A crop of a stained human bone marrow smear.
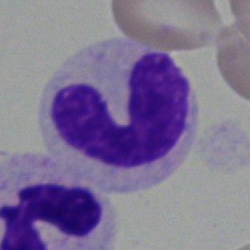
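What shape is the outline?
Round, and the edge looks smooth.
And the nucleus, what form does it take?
A curved band, bent into a U whose opening faces upward, with dense, dark purple chromatin.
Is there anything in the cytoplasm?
Yes, fine, faint lilac granules.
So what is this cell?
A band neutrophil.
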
